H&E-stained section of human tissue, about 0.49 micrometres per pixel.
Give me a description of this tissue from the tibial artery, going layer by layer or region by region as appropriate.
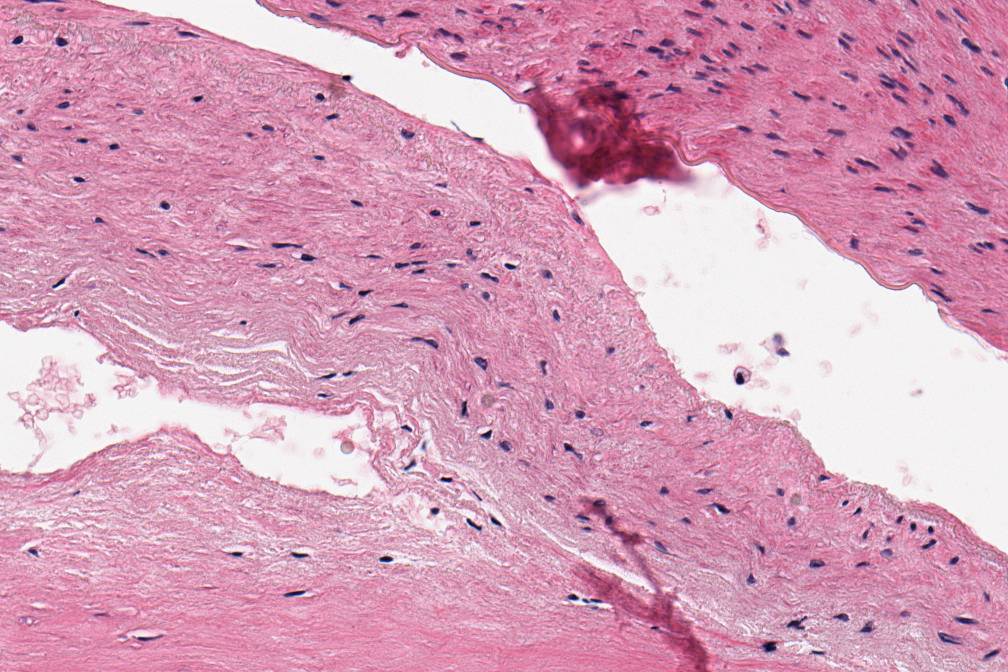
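First, pattern: bands of pink fibrous tissue separated by white, empty clefts. Second, direction: the eosinophilic fibres run in wavy lines roughly parallel to cleft edges. Third, cellularity: the upper-right fragment holds more nuclei than the broad band beneath it. Last, a dark red clump sits on the lower edge of that upper fragment, near top centre.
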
